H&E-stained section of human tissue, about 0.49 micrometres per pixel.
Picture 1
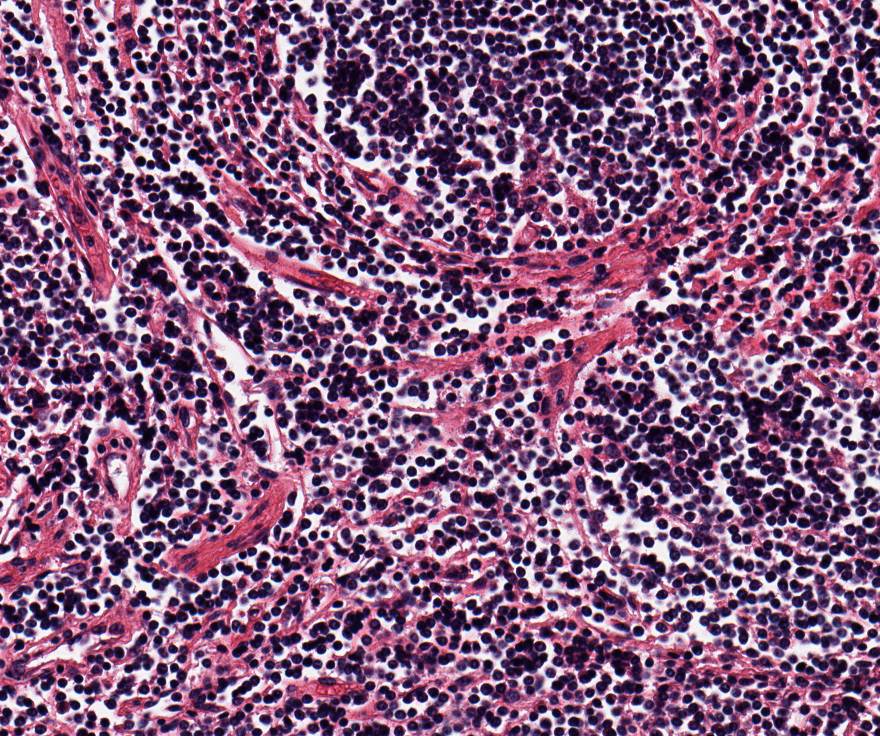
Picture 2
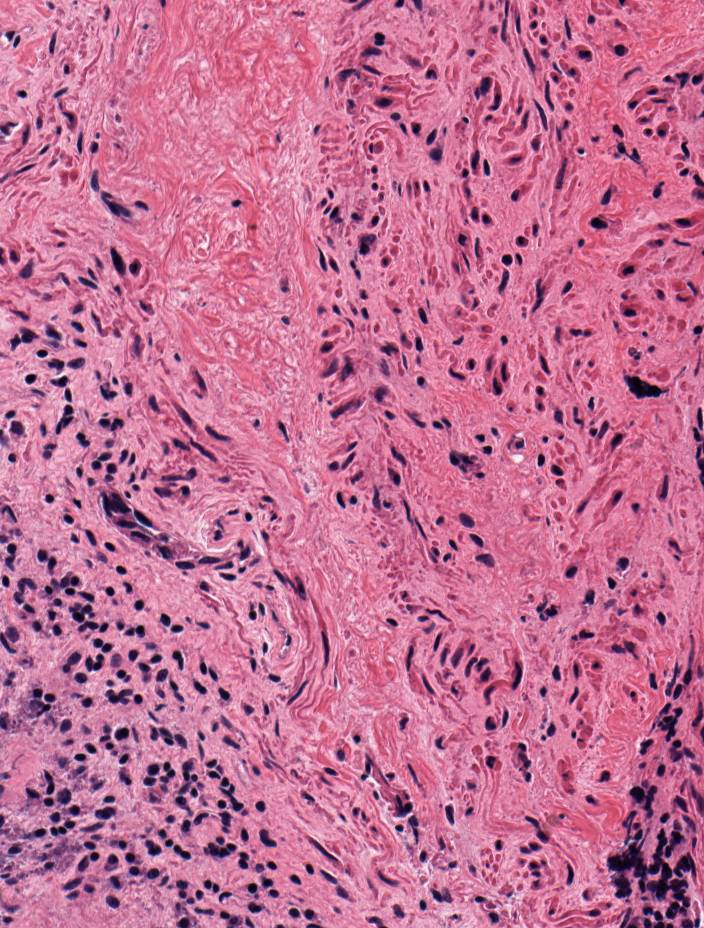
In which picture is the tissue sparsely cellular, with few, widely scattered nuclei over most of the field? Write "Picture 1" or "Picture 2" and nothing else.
Picture 2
